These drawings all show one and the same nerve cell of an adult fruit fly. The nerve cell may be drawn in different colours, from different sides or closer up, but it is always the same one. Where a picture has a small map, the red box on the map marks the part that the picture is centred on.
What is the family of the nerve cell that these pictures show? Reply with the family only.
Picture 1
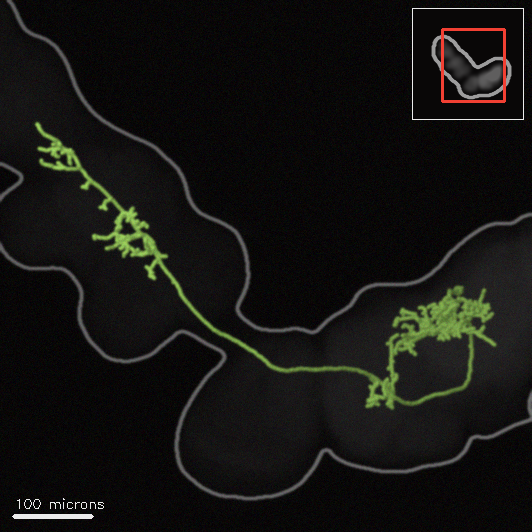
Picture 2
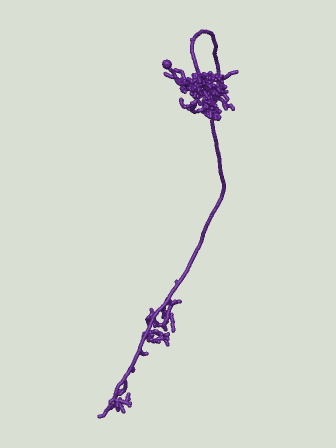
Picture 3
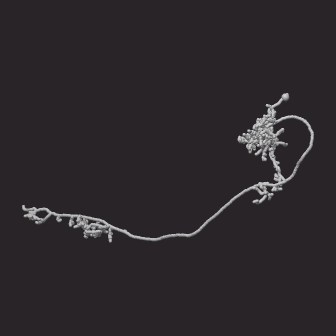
DNpe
